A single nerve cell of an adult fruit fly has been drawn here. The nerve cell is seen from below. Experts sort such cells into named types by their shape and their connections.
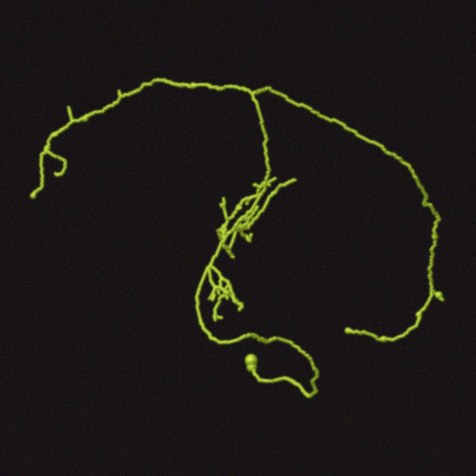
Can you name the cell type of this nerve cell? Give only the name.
FS1B_b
